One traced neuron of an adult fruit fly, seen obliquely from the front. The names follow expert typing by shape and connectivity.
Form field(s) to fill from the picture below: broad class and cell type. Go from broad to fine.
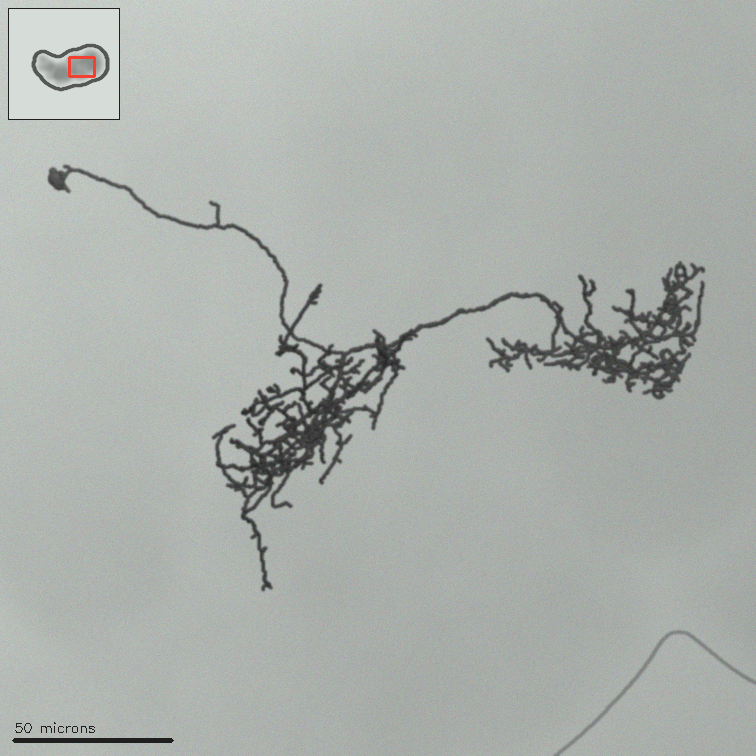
central-brain intrinsic neuron; LAL172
